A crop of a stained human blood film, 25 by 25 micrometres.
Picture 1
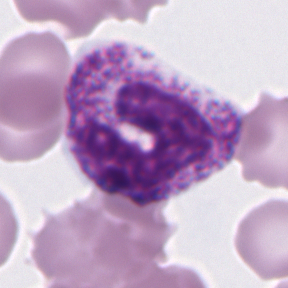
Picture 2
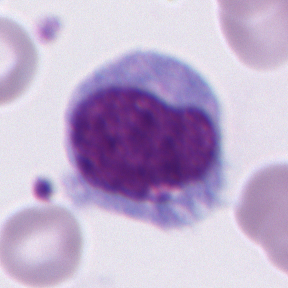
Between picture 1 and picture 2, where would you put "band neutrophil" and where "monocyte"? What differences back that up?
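Picture 1 shows a band neutrophil, and picture 2 shows a monocyte. The nucleus in picture 1 is a curved band, bent almost into a ring around a small pale central gap; its chromatin is dark purple and coarsely clumped, and no nucleoli are visible.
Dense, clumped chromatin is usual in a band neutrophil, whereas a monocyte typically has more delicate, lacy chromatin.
The cytoplasm of picture 1 is densely packed with small pink-red to violet granules, which leave the outline of the nucleus visible.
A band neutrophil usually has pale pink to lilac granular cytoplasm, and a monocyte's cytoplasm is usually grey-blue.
No coarse granules are seen in the cytoplasm of picture 2.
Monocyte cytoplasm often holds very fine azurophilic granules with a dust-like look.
In picture 2 the nucleus measures about 13 by 10 micrometres and fills about 60% of the cell's area; the cell in picture 1 measures about 16 by 14 micrometres. The outline in picture 1 is rounded but somewhat irregular, while in picture 2 it is smoothly rounded along the top and ragged along the bottom.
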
